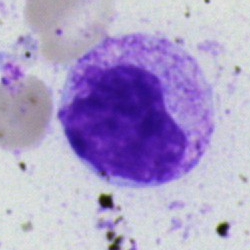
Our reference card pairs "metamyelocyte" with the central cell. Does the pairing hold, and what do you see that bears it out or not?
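There's a smooth, nearly round outline here, with a pale lilac band of cytoplasm, widest at the upper right, and no vacuoles in it.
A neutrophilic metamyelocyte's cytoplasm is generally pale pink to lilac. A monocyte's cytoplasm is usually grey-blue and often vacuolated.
So the lilac colour and the lack of vacuoles both lean away from monocyte, and yes, metamyelocyte fits.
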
